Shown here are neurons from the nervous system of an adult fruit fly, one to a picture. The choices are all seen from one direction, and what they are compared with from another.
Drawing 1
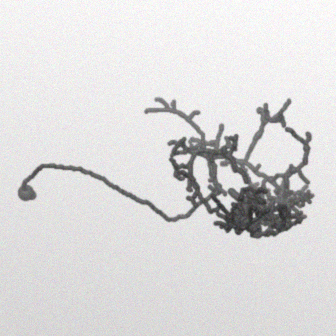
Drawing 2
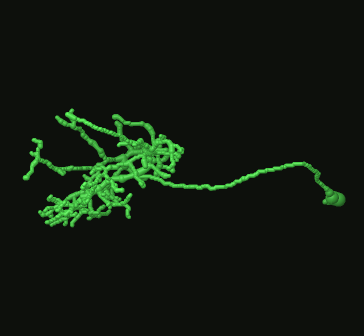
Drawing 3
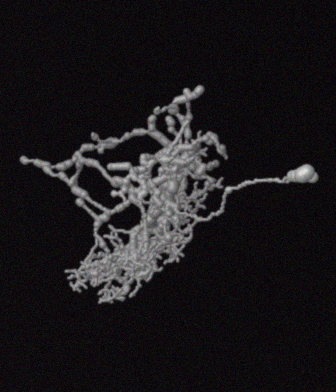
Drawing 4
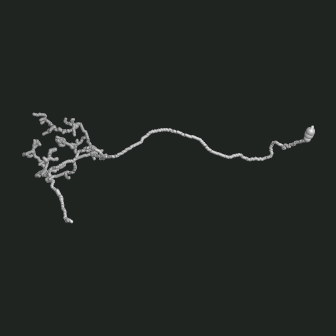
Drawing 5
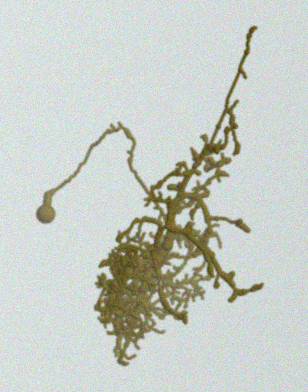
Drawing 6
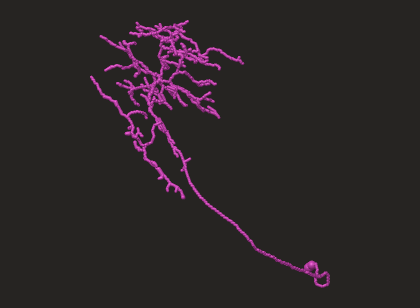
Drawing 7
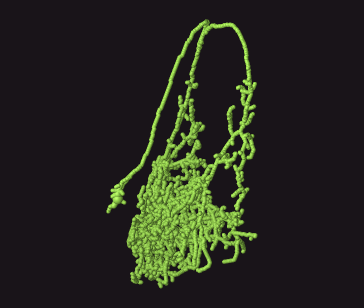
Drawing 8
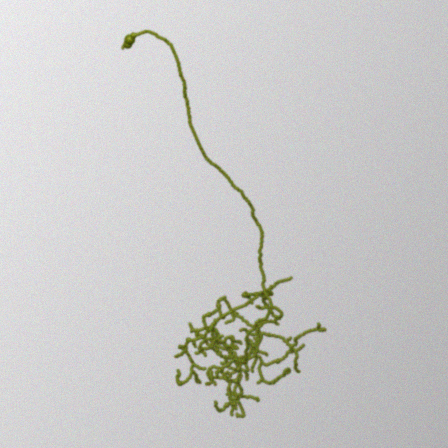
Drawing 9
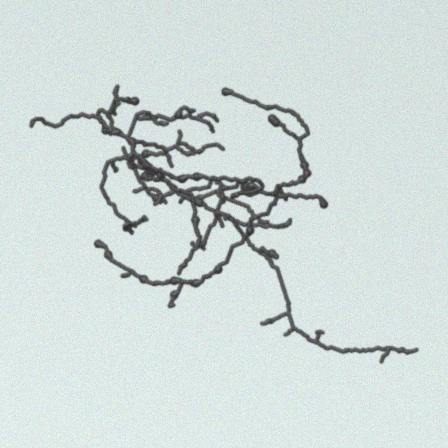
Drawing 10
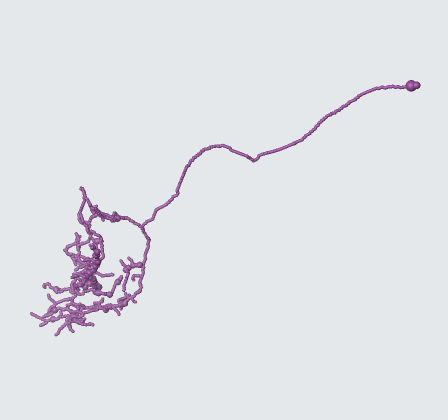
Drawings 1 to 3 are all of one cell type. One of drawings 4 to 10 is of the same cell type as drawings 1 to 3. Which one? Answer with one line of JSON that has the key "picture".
{"picture": 5}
